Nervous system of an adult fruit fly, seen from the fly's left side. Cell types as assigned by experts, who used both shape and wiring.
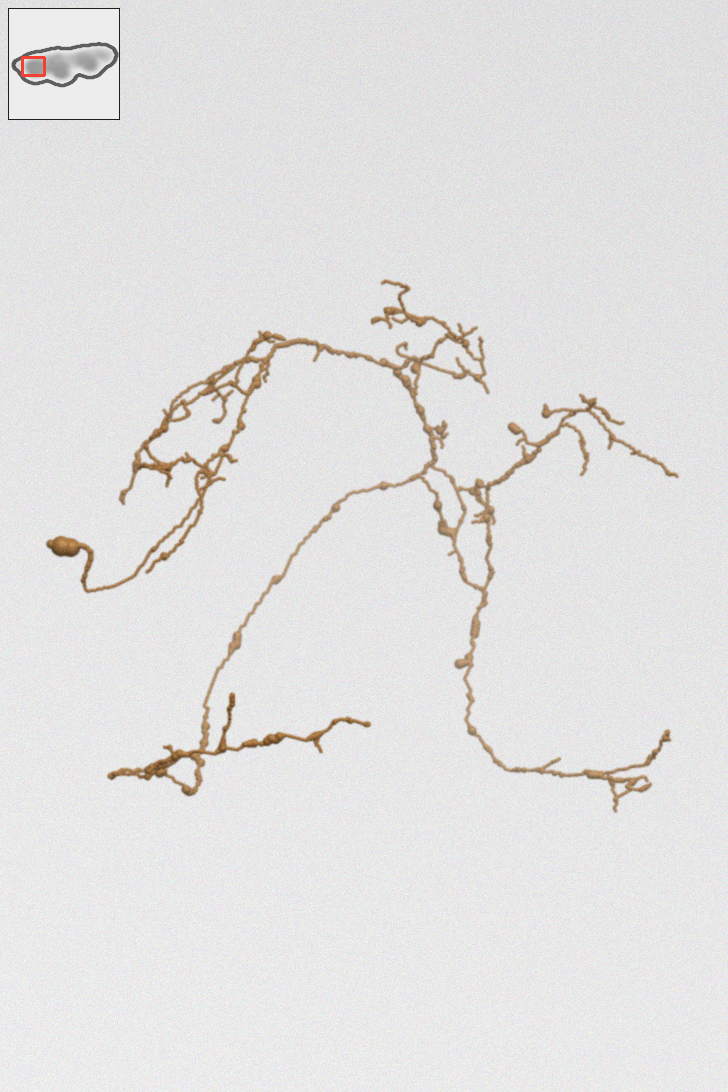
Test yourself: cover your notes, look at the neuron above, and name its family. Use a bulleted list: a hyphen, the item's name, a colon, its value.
- family: hemilineage 19A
